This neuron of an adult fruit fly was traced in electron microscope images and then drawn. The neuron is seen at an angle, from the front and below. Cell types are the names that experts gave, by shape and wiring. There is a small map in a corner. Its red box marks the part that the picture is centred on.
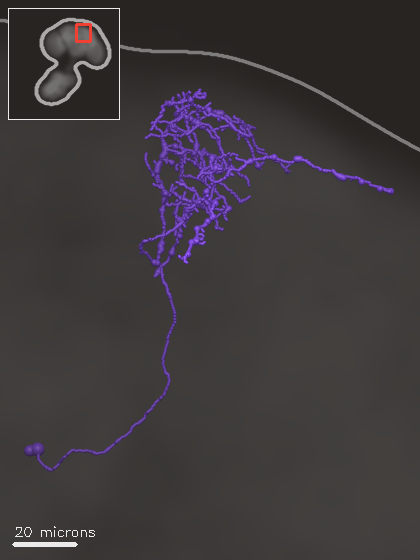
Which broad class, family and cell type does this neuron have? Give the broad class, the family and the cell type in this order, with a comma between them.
central-brain intrinsic neuron, hemilineage DM4_dorsal, SMP408_d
